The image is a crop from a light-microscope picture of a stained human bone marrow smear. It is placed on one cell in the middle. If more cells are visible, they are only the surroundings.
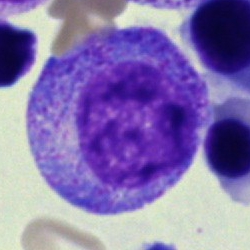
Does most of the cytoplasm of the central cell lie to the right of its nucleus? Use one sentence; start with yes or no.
No, it is to the left of the nucleus that most cytoplasm lies.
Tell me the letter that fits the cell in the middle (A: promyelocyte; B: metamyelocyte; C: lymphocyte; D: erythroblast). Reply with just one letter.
A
